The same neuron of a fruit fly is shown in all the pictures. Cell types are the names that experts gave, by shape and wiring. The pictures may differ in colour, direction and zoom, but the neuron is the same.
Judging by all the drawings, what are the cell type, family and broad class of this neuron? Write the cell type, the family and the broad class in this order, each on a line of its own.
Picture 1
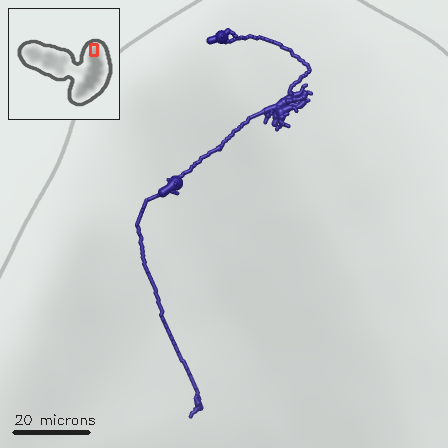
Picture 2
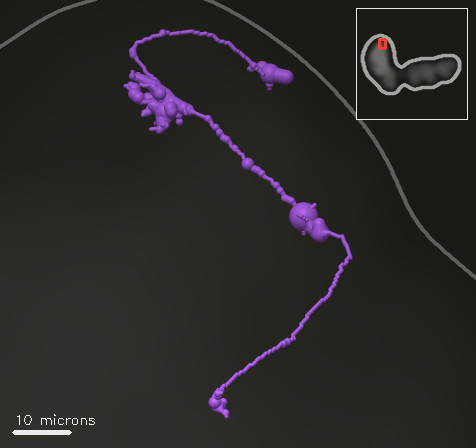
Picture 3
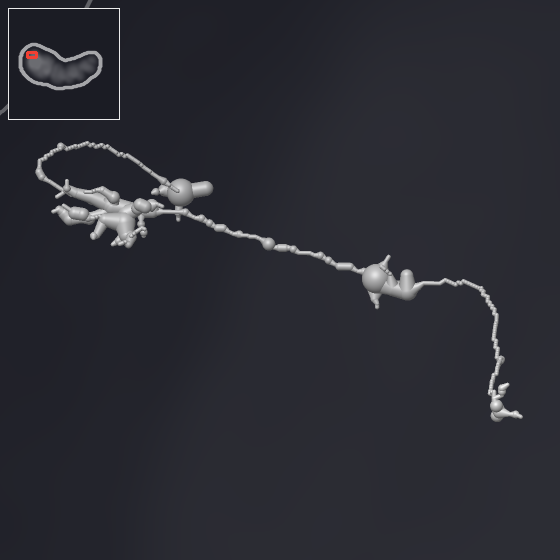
Tm1
Tm
optic-lobe intrinsic neuron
